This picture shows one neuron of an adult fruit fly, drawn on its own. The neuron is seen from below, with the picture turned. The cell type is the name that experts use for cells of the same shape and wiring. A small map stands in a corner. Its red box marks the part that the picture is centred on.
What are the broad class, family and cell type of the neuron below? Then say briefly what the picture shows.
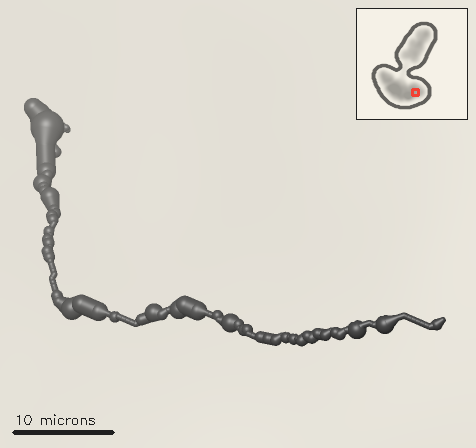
It is a photoreceptor or other optic-lobe sensory neuron. Its family is called class visual. The cell type is R7p. The drawing shows no cell body. From left to right in the picture it spans about 40 microns. There are a dozen or fewer branch ends.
